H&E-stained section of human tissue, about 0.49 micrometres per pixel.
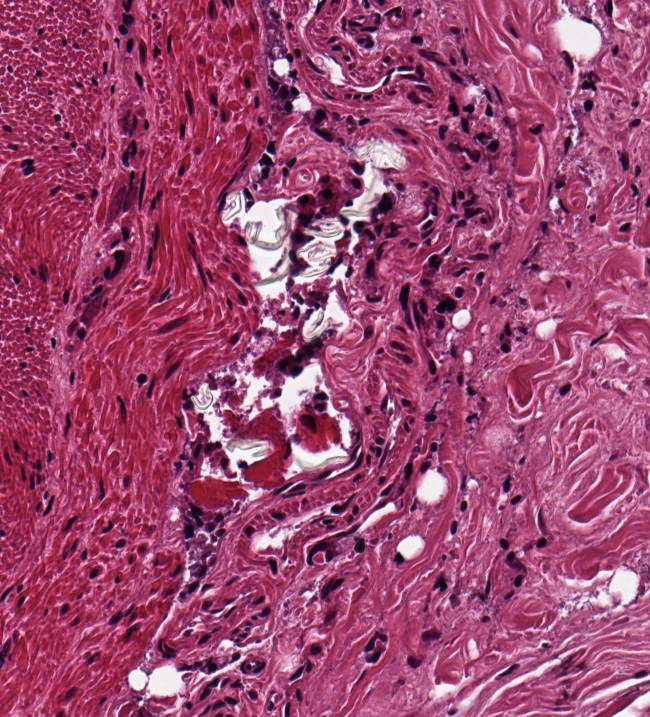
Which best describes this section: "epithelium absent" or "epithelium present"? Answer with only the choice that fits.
Epithelium absent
